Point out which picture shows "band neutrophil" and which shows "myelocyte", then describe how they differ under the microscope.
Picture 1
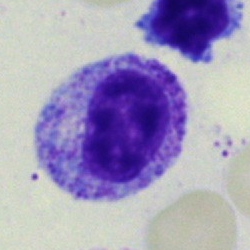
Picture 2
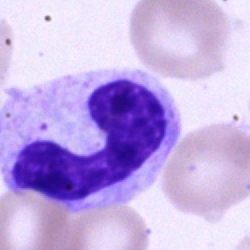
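Picture 1 shows a myelocyte; picture 2 shows a band neutrophil. In the myelocyte, the nucleus lies off-centre toward the right, and a broad crescent of pale bluish cytoplasm occupies the left side. Purple granules are scattered throughout that cytoplasm.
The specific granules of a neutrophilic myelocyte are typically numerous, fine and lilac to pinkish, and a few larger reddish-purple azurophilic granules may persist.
In the band neutrophil, the nucleus is curved, with its open side toward the upper left of the cell.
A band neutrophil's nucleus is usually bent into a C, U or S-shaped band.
Its chromatin is dense, deep purple and coarsely clumped, and no nucleoli are visible.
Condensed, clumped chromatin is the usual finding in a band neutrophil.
The cytoplasm of the band neutrophil is plentiful and pale lilac. Red cells lie close around the band neutrophil and touch its lower edge, while in picture 1 a separate, darker cell with a ragged edge lies above and to the right of the myelocyte.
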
